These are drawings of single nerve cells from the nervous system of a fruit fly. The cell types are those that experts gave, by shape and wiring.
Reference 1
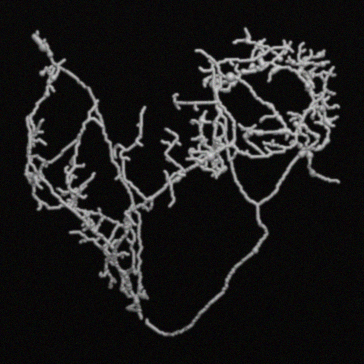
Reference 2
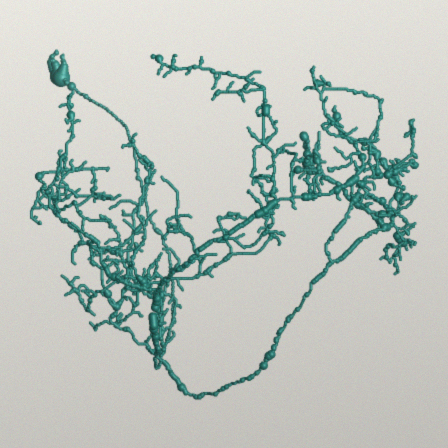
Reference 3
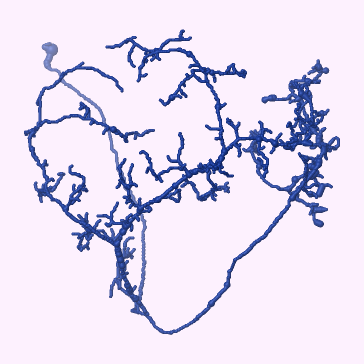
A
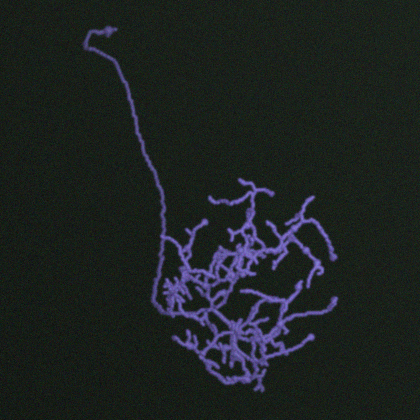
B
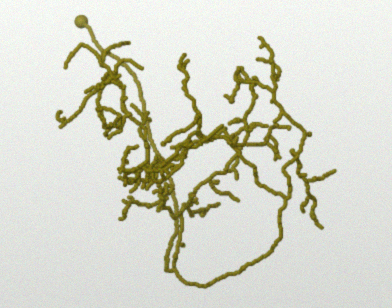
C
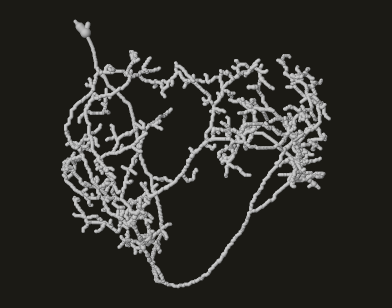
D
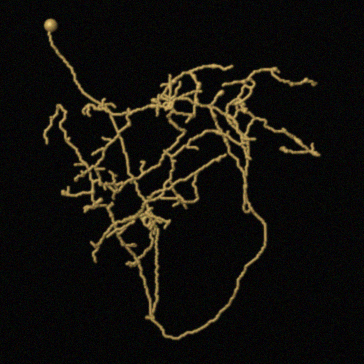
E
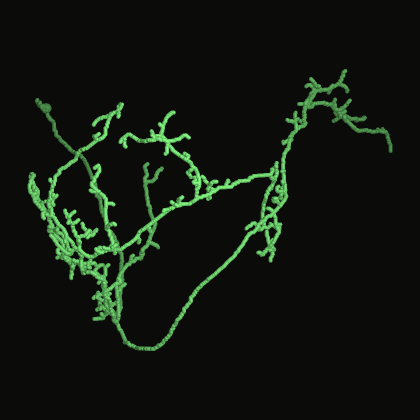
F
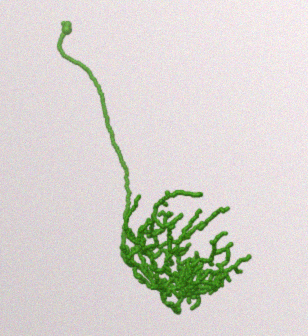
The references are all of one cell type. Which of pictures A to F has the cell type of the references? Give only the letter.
C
